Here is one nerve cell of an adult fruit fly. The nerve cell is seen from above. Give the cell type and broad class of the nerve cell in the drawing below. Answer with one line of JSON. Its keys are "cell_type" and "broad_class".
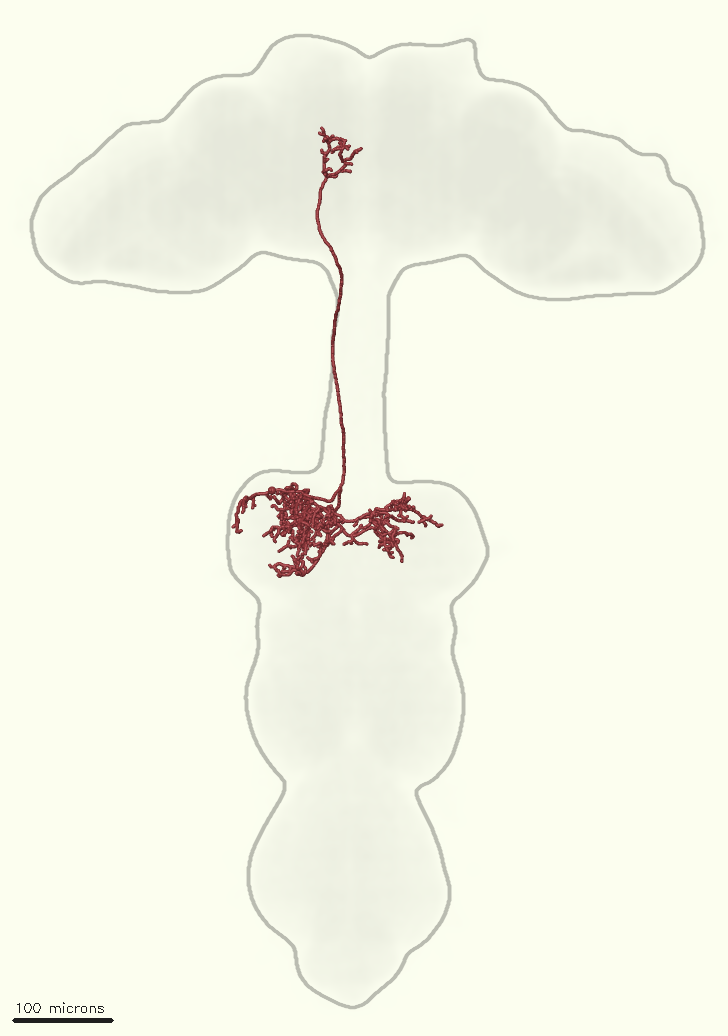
{"cell_type": "ANXXX026", "broad_class": "ascending neuron"}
